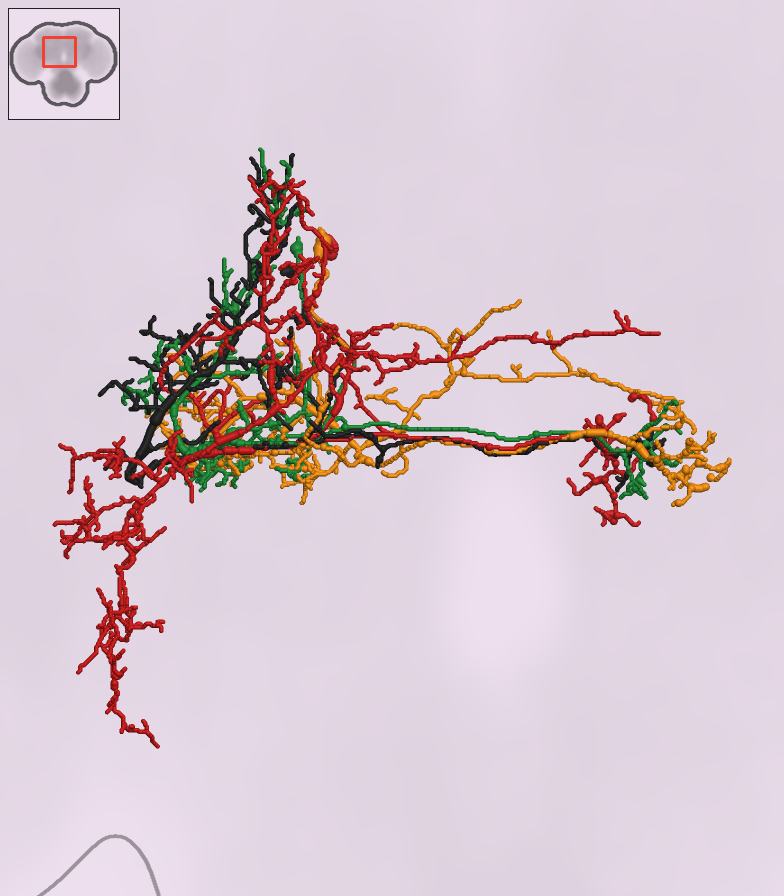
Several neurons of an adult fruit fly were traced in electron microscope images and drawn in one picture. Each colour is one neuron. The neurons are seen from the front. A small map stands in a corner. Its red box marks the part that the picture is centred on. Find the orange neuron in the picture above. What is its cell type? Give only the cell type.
CB4103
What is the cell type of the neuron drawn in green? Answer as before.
CB4102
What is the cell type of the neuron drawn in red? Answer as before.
CL323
